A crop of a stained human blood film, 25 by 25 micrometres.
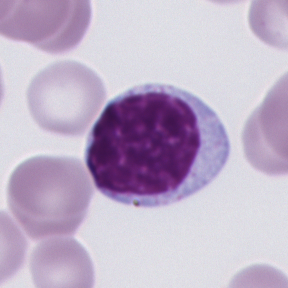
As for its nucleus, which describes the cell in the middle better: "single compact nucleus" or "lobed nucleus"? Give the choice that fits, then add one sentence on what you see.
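Single compact nucleus. The nucleus is round and sits off-centre towards the left side of the cell.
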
